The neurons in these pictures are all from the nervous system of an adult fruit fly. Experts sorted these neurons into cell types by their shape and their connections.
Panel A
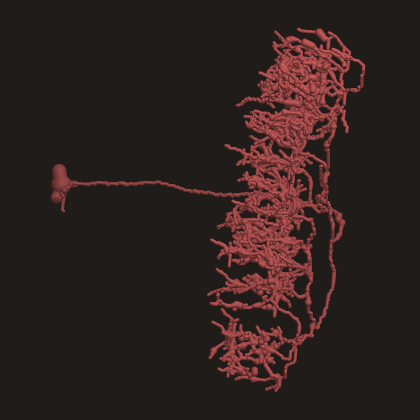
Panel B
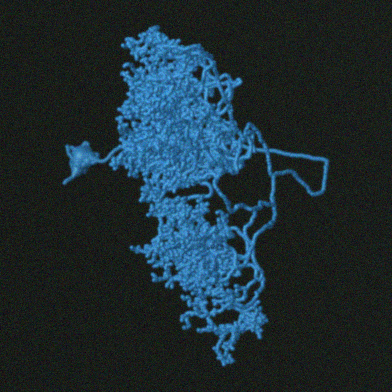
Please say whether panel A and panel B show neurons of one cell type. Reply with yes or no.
yes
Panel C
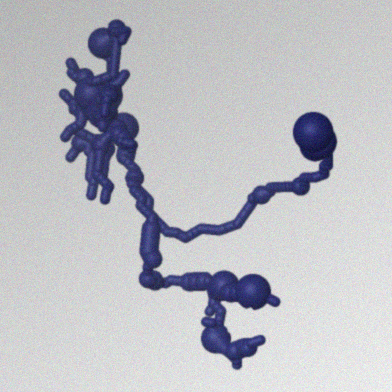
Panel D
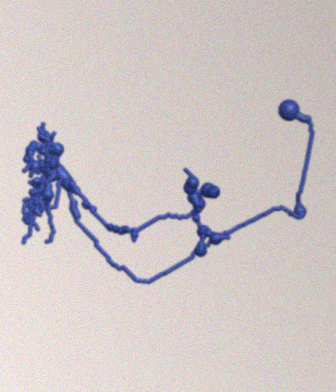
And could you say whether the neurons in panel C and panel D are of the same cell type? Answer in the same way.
yes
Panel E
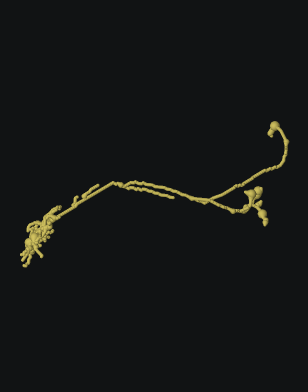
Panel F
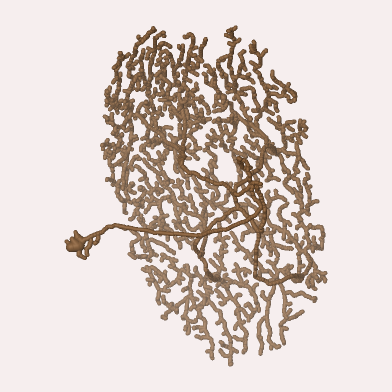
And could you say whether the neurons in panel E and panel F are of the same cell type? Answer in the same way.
no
